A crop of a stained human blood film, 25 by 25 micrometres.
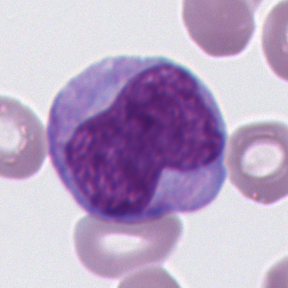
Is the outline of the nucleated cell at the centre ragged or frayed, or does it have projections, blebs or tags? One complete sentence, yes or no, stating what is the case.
No, this cell's edge is smooth, without blebs, tags or ragged parts.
